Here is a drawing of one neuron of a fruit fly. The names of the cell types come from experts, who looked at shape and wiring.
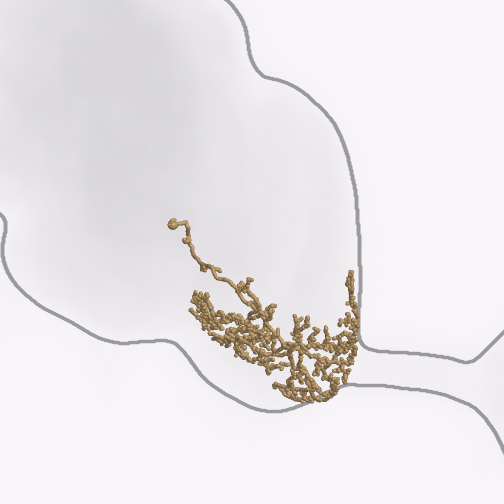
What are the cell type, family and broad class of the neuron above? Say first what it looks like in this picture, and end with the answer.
In this view it is about as wide as it is tall. It is of cell type Cm17. The family is Cm. This is an optic-lobe intrinsic neuron.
